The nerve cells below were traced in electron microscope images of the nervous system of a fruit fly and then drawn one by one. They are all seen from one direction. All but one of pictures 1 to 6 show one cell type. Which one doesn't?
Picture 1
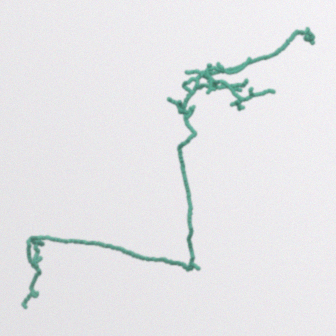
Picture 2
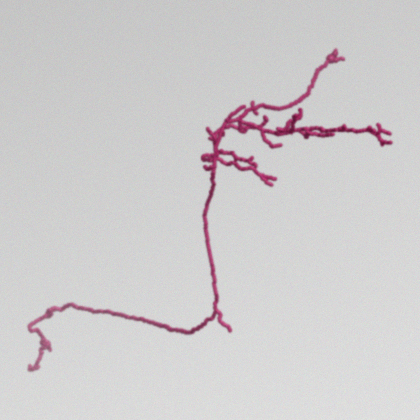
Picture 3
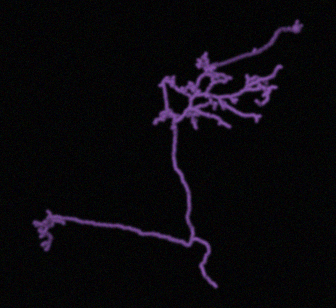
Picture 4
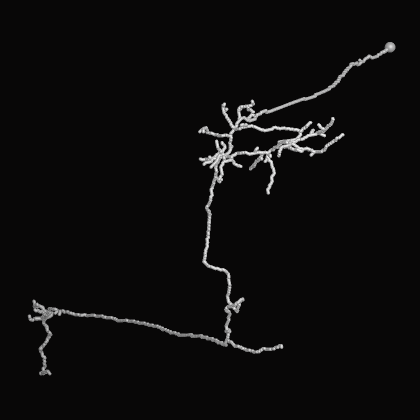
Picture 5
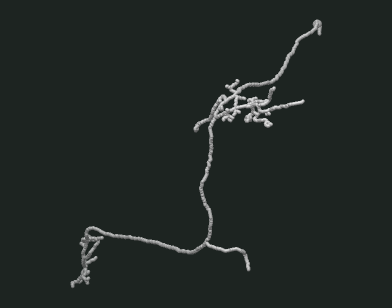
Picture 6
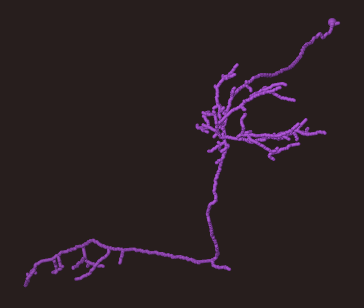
6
